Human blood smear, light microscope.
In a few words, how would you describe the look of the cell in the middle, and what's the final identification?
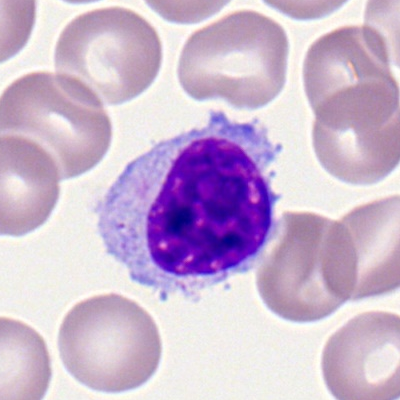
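Short, fine, hair-like projections fringe the surface of this cell, and that catches my eye first. The nucleus sits over toward the right side. That leaves the pale blue-grey cytoplasm forming its widest rim on the left of the nucleus. I'd call this a lymphocyte.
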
